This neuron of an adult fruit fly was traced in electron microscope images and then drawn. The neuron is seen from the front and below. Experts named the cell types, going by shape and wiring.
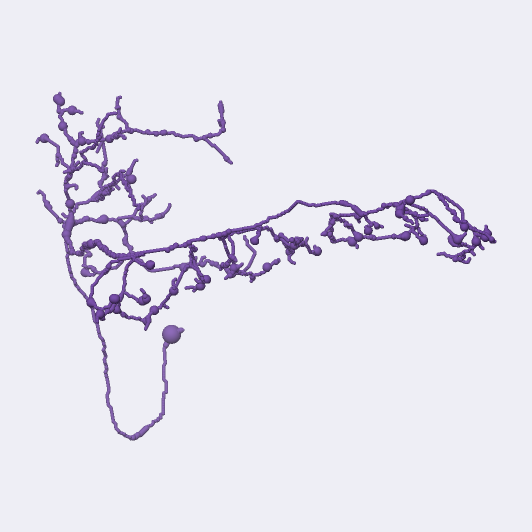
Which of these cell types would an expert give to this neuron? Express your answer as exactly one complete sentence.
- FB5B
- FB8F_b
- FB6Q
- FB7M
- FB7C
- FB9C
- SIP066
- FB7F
This neuron is a member of the FB7C cell type.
